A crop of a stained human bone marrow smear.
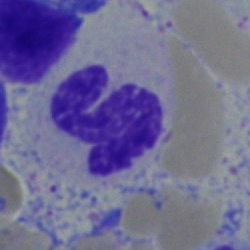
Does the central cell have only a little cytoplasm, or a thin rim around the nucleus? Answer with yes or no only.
No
